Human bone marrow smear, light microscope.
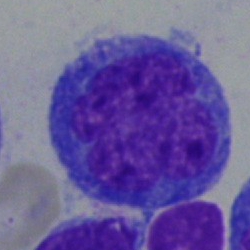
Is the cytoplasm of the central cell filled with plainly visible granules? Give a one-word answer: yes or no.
No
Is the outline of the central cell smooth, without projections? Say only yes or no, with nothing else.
No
